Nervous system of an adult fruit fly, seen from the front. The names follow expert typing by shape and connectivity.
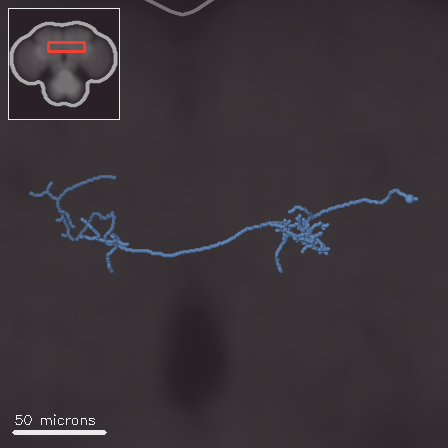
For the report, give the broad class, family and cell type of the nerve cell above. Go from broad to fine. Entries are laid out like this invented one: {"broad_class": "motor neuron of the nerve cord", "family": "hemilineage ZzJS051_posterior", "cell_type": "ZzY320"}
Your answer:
{"broad_class": "central-brain intrinsic neuron", "family": "hemilineage AOTUv3_ventral", "cell_type": "LAL090"}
